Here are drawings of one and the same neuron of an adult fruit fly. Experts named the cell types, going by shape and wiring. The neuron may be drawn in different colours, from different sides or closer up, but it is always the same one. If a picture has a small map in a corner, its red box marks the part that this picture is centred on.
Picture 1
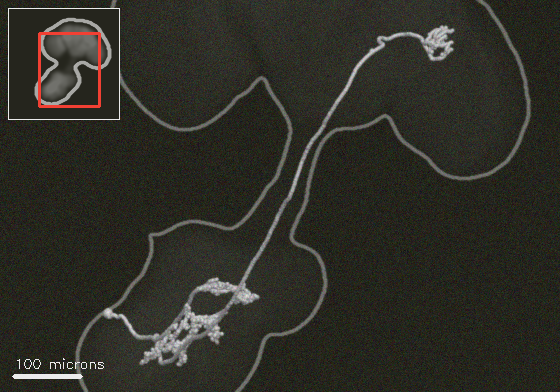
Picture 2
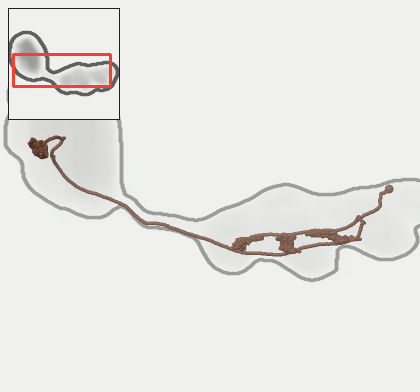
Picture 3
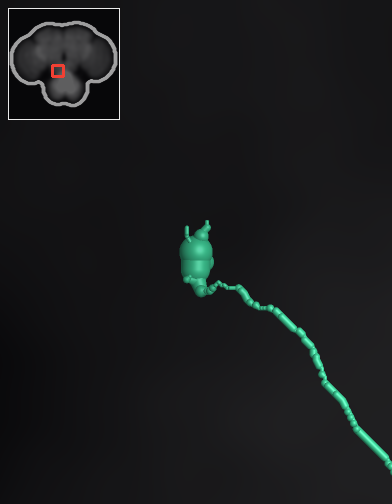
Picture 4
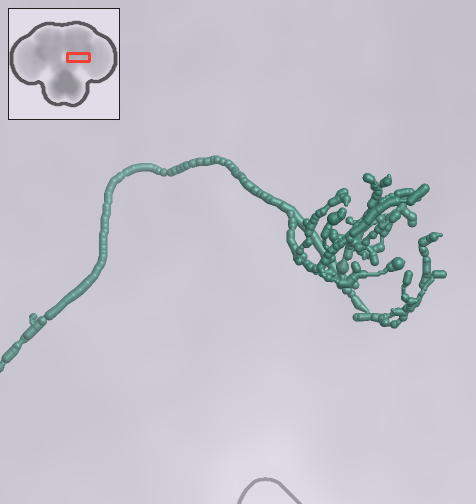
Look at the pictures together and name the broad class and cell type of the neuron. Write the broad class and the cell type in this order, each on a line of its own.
ascending neuron
ANXXX098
